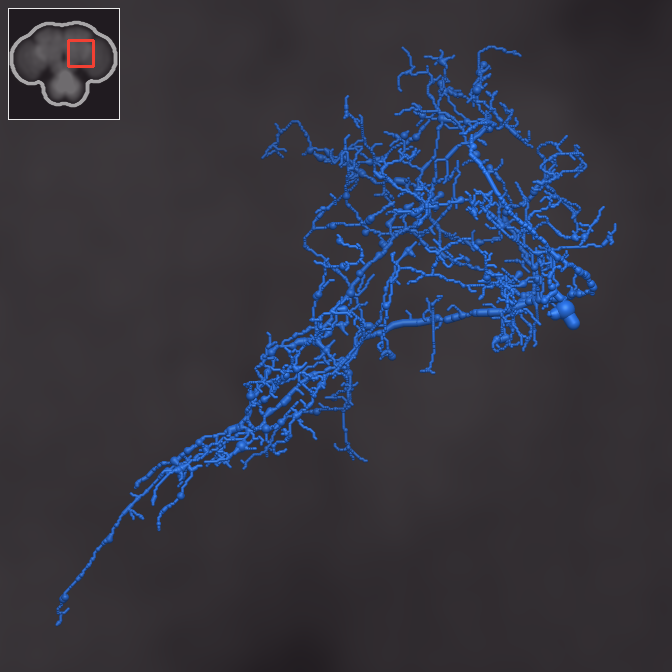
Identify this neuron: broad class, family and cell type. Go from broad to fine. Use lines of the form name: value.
broad class: central-brain intrinsic neuron
family: hemilineage VLPa1_lateral
cell type: AVLP287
